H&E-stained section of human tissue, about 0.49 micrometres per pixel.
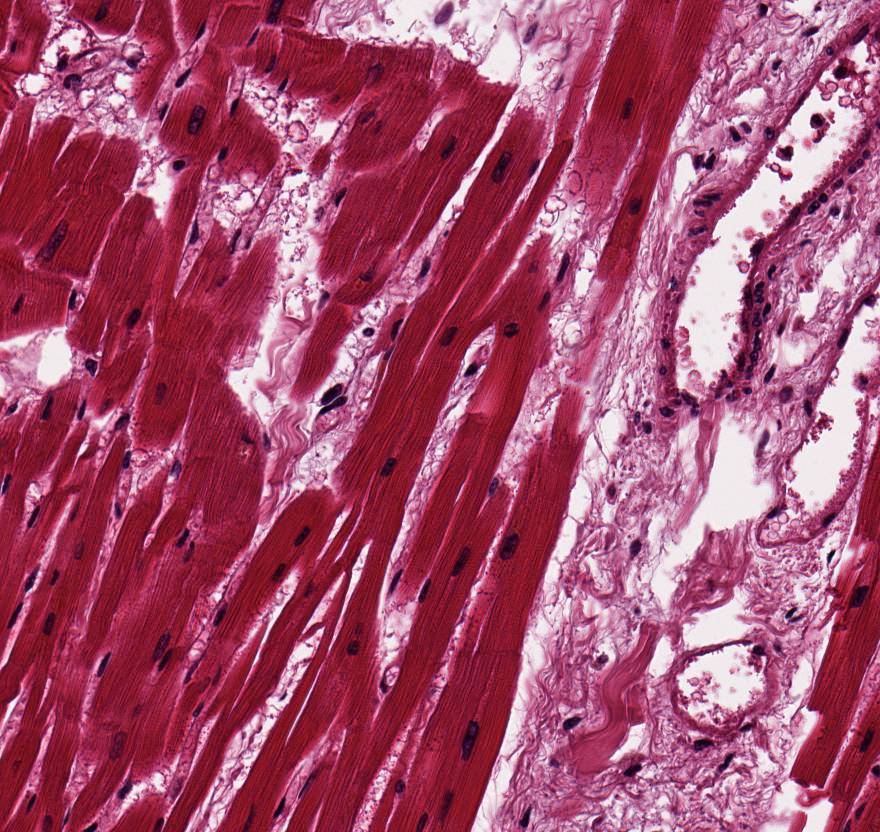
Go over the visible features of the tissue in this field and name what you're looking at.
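Most of this field, left and centre, is muscle, its fibres branching and joining their neighbours. Along the right side runs a band of loose connective tissue, pale pink, with wavy fibres and scattered small nuclei. Thin-walled vessels lined by endothelial cells sit in it. This is the left ventricle of the heart.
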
